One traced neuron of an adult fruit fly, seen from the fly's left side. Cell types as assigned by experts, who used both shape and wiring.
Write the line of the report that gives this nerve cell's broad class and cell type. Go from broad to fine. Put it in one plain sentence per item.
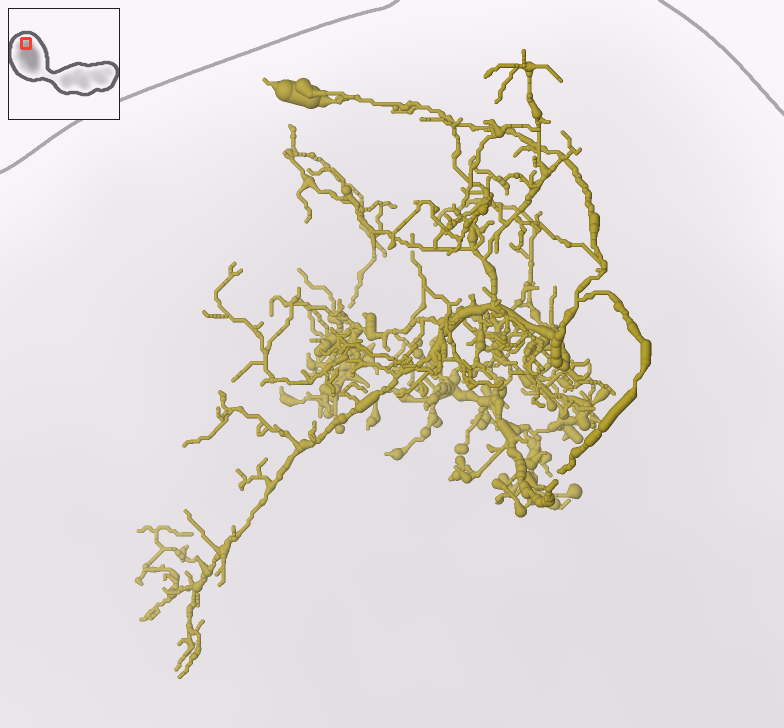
A central-brain intrinsic neuron, type SMP337.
